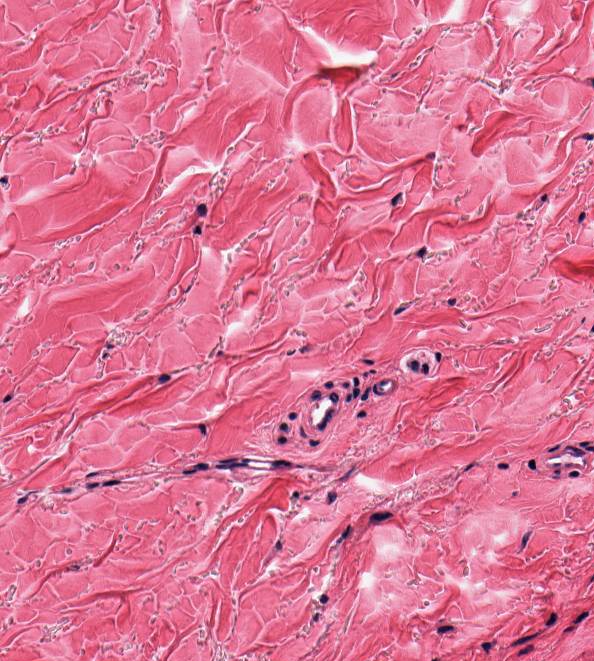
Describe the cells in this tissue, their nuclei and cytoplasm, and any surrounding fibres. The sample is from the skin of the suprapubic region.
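The field is filled throughout by thick pink collagen bundles running in many different directions. Between the bundles, nuclei are sparse and widely scattered; most are small, dark and slender, and lie along the bundles. Just below the centre is a small vessel with a narrow lumen and a ring of nuclei in its wall.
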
